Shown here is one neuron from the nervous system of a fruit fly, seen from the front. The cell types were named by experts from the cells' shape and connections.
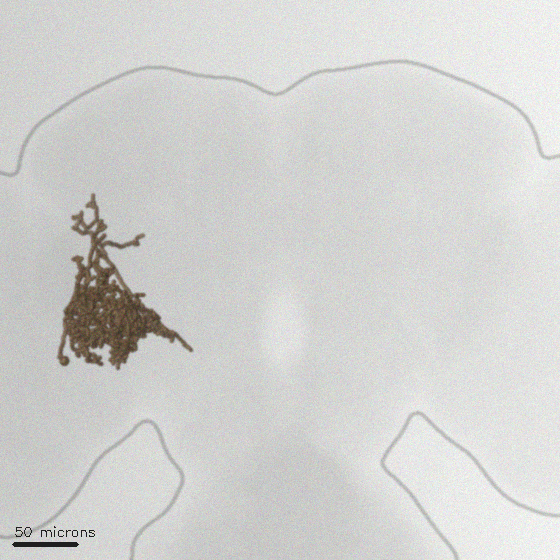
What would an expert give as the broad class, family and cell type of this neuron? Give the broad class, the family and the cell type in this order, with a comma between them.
central-brain intrinsic neuron, hemilineage VLPl&p2_lateral, AVLP101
